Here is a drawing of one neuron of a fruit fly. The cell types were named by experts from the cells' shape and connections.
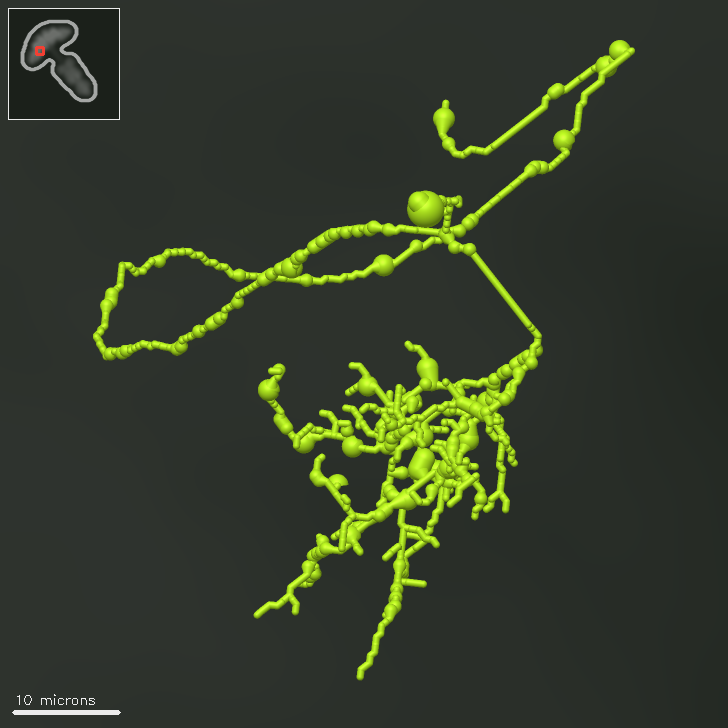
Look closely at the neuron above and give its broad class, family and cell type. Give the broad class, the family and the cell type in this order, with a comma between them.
visual projection neuron, LoVP, LoVP13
